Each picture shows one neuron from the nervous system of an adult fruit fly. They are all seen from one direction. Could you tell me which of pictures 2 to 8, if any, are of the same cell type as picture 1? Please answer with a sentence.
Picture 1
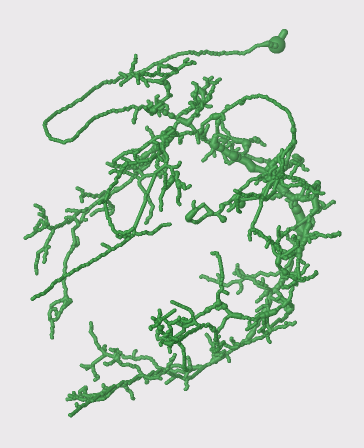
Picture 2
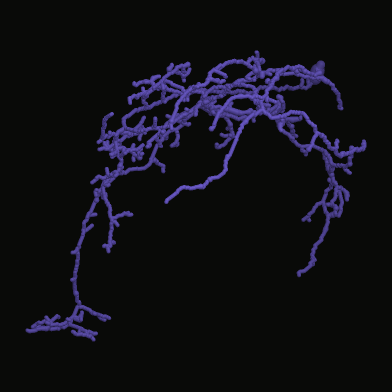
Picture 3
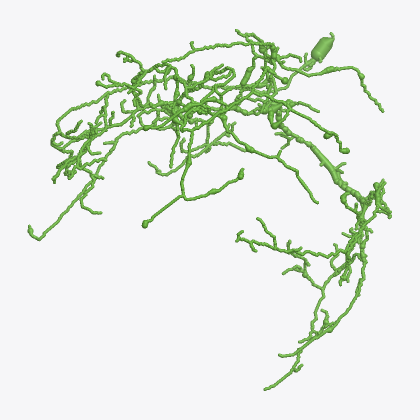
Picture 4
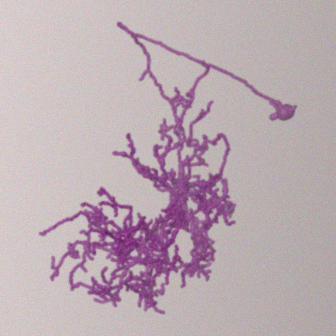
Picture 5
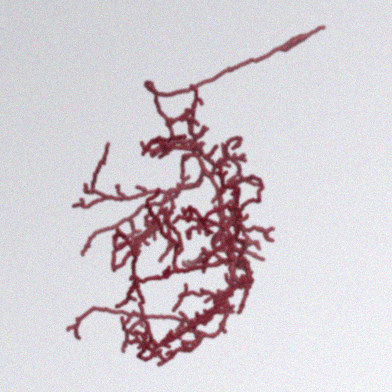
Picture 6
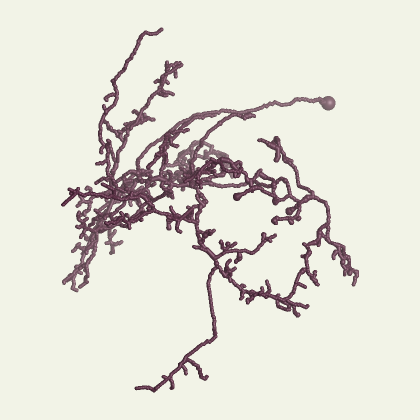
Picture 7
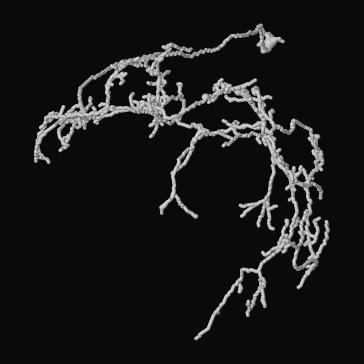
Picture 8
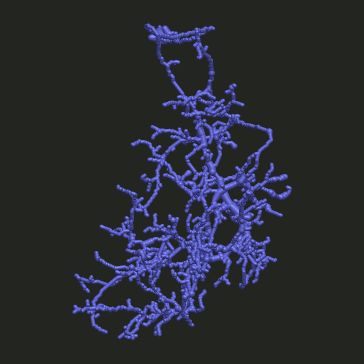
Picture 4, picture 5 and picture 8 are of the same cell type.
